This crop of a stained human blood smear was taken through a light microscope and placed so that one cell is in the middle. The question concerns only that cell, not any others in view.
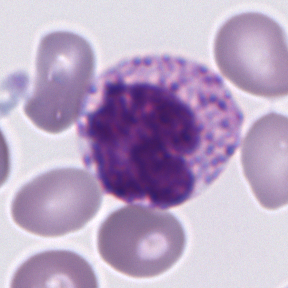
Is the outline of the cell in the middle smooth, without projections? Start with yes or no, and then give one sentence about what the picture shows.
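Yes. The cell has a round, smooth outline.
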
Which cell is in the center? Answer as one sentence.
For this crop, the cell in the middle is a basophil.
